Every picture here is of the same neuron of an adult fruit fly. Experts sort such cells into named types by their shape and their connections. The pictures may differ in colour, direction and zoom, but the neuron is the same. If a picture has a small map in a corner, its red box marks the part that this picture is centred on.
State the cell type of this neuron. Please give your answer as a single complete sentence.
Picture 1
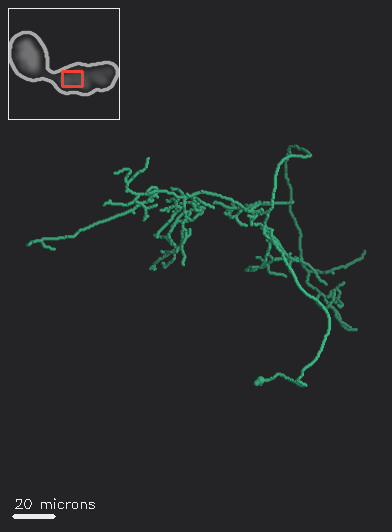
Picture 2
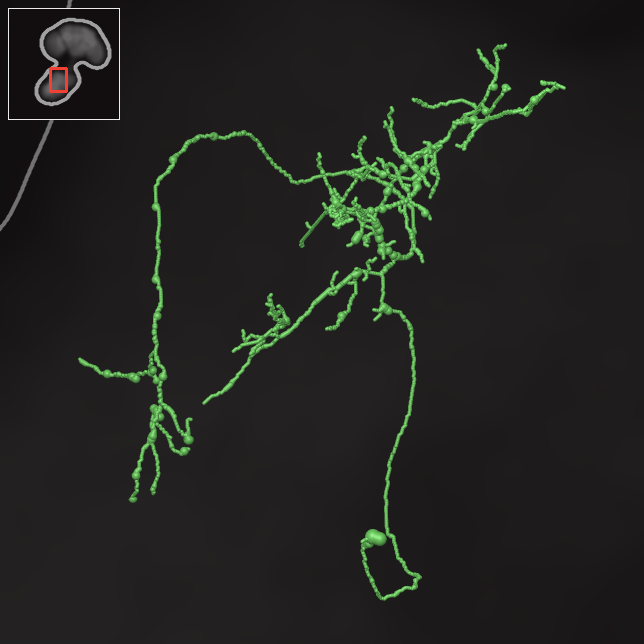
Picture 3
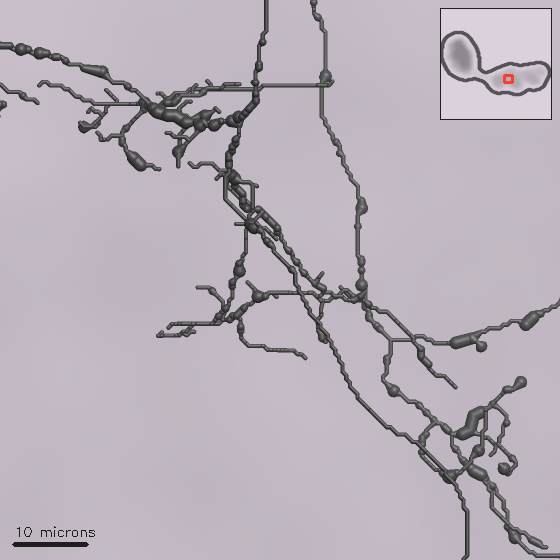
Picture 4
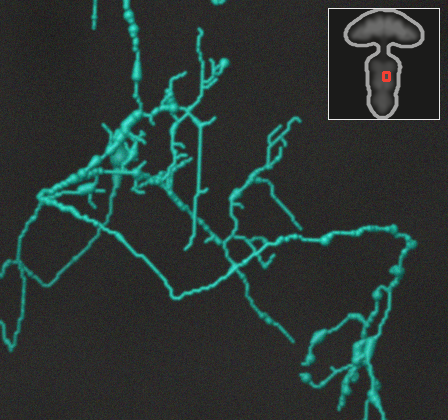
This neuron is assigned to the cell type IN02A036.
